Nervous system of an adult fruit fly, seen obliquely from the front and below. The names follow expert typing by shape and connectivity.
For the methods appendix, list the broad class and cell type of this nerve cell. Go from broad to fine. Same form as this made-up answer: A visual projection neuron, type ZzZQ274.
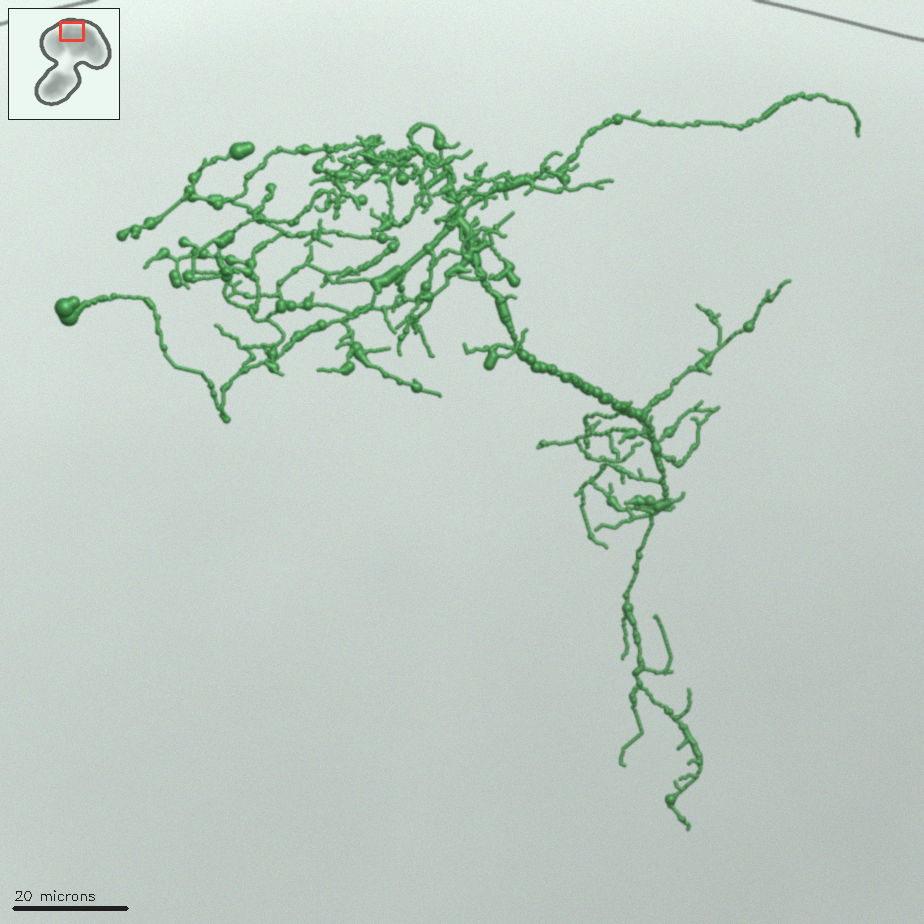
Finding: A central-brain intrinsic neuron, type AOTU011.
